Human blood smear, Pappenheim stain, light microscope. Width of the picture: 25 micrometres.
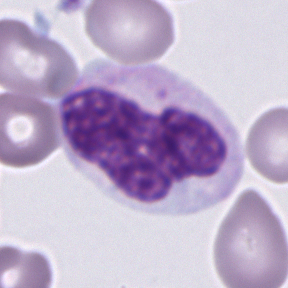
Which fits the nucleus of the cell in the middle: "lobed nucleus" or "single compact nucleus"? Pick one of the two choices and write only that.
Lobed nucleus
